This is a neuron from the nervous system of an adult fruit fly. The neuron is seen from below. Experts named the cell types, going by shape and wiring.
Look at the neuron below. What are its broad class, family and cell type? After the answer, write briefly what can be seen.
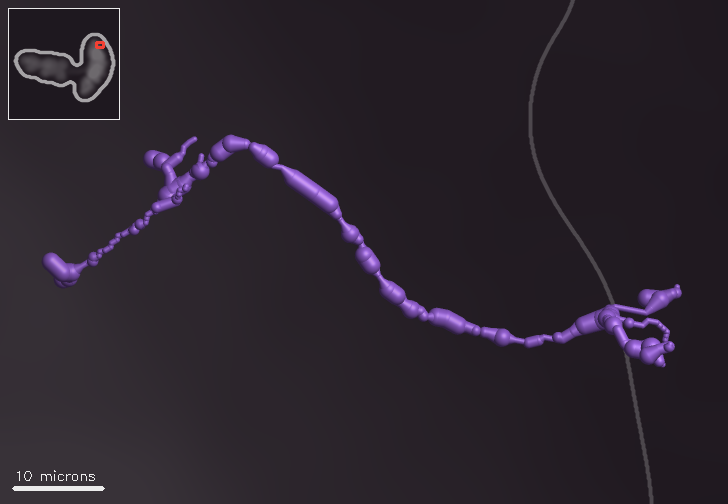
Its broad class is optic-lobe intrinsic neuron. The family is L. The cell type is L4. It is in the brain and does not reach the nerve cord. The drawing shows no cell body. There are a dozen or fewer branch ends.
